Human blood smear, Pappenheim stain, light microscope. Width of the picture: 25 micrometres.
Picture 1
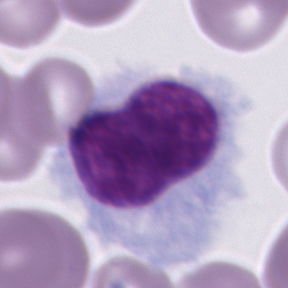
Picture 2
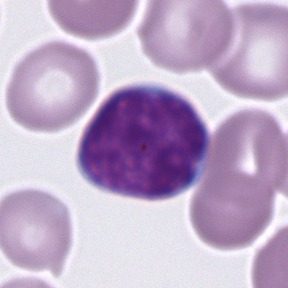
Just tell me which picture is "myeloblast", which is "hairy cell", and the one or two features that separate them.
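Picture 1 shows the hairy cell; picture 2 shows the myeloblast. The first difference is the amount of cytoplasm. In the hairy cell it is plentiful and extends well beyond the nucleus, most widely below it. In the myeloblast the cell is about 11 micrometres across and the nucleus about 11 by 10 micrometres, so the nucleus is almost as large as the cell.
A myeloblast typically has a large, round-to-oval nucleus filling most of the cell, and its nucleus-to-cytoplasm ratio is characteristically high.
The second difference is the edge: the hairy cell's outer edge is ragged and frayed, while the myeloblast's surface is smooth, without projections, its outline rounded but slightly angular with a flatter edge at the upper left. The cytoplasm of the hairy cell is pale greyish-blue.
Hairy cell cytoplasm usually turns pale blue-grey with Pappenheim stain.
No distinct nucleoli can be seen in the hairy cell's nucleus.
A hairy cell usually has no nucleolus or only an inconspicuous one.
The myeloblast's nucleus is roundish, with no indentation or lobes, and a single tiny dark dot lies near its centre. Neither cell shows granules: the hairy cell has no distinct coloured granules, and the myeloblast's rim of cytoplasm has none.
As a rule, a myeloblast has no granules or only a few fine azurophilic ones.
Red cells lie close around the hairy cell on all sides, and one touches the myeloblast on its right.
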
